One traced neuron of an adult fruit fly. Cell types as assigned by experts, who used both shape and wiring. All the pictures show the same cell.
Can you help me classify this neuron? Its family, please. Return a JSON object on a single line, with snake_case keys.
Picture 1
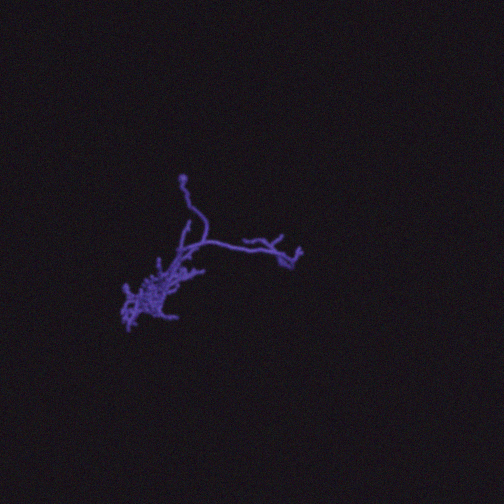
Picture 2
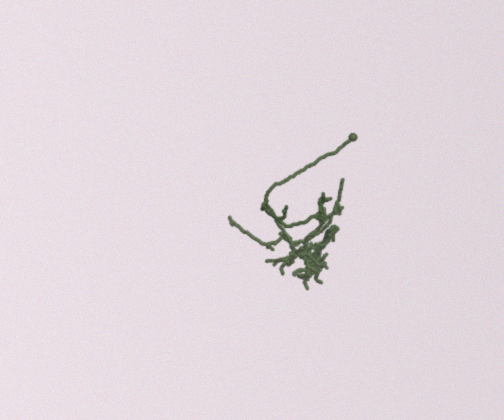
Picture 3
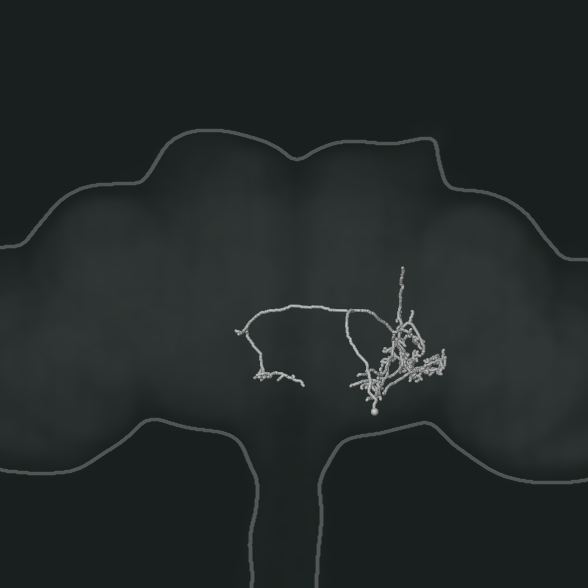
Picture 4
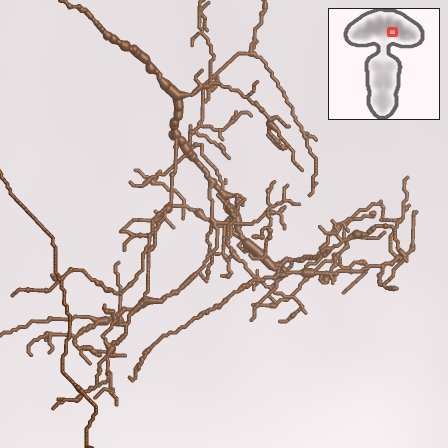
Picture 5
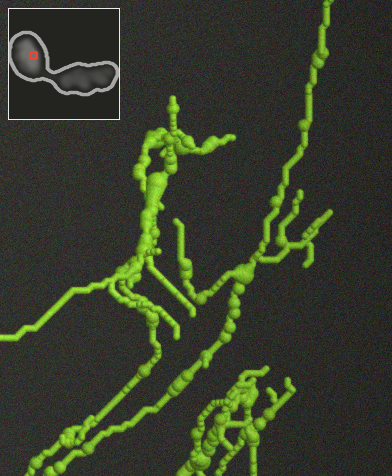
{"family": "hemilineage VLPp2"}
